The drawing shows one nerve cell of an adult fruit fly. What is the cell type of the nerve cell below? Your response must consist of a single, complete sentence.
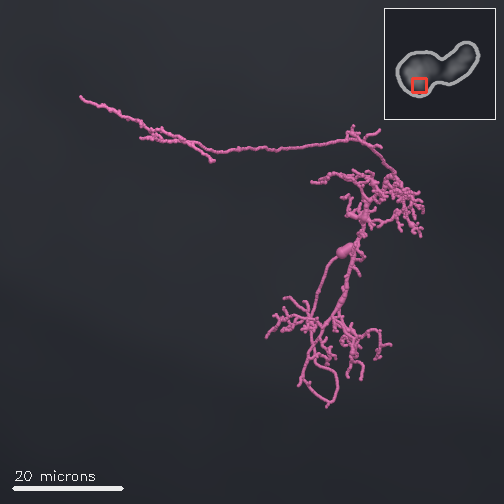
The nerve cell is categorized under cell type TmY18.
